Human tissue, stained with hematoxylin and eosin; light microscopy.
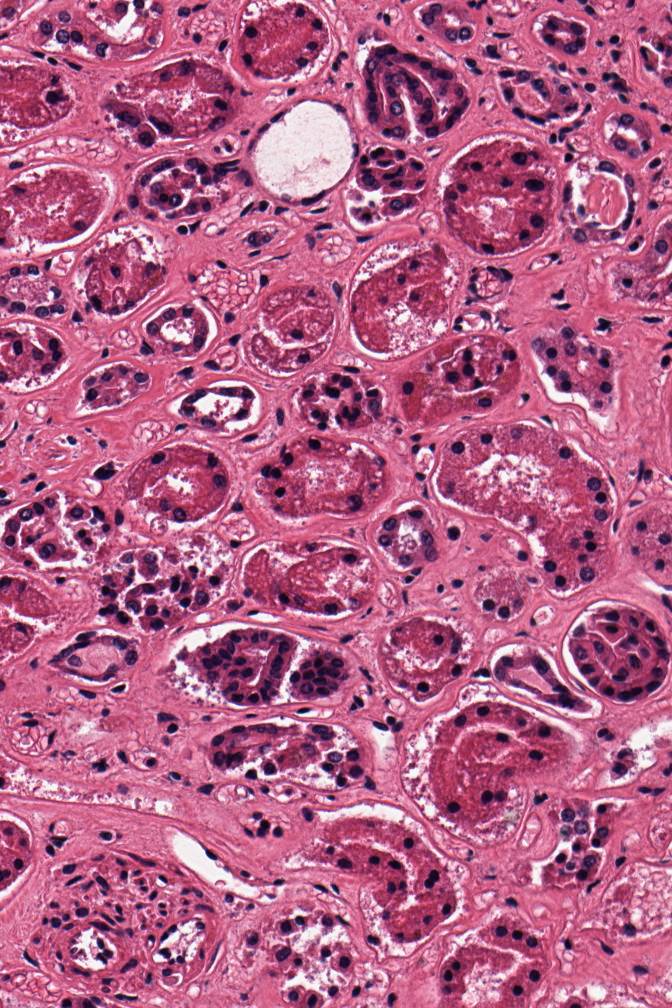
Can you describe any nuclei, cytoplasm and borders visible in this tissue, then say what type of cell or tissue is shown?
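Closely set round to oval tubular profiles pack the entire field. Their lining cells have abundant granular pink cytoplasm and round dark nuclei. Bands of dense pink fibrous stroma separate the tubules. In the upper centre, one distended tubule is filled with pale, almost white material. This is renal cortex.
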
